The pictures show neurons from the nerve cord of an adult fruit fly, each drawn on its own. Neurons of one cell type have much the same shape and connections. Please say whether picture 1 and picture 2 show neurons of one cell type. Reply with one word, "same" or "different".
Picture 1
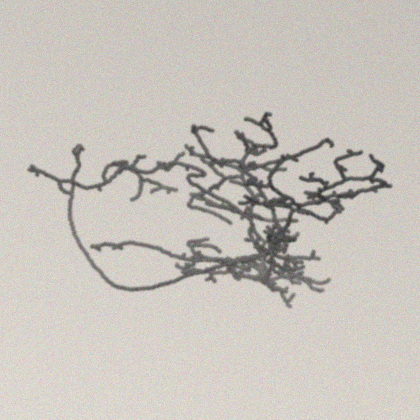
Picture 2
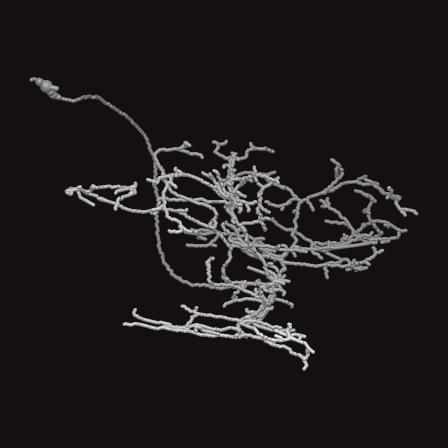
same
